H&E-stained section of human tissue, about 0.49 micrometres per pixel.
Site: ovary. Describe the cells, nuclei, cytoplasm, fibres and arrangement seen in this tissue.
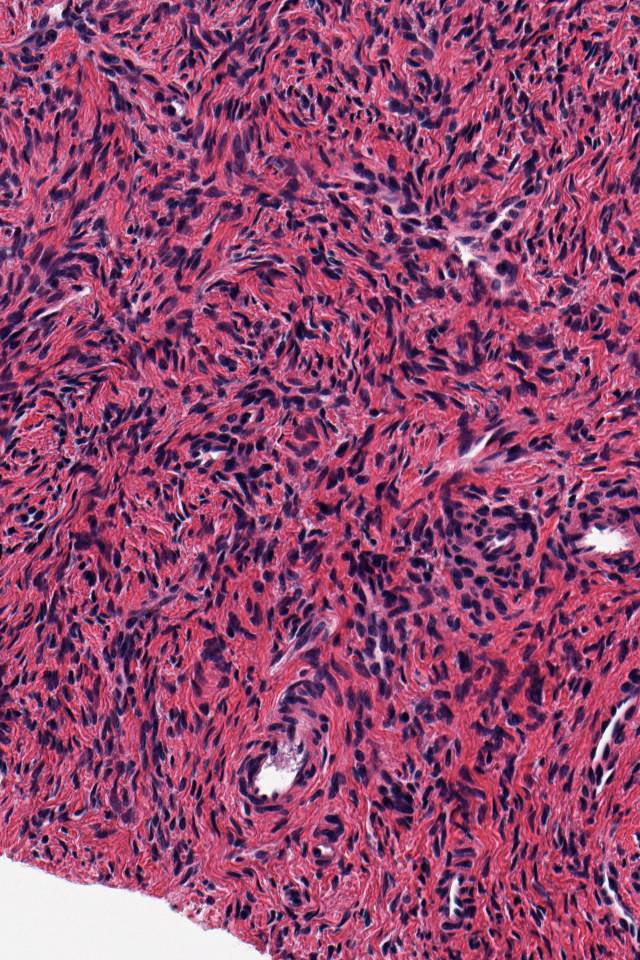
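Spindle cells proliferate densely across the whole field, arranged in short intersecting fascicles and whorls. Their nuclei are crowded, dark-staining and elongated to oval. Wavy, bright pink collagen-like fibres lie between the cells. Near the bottom centre, spindle cells wrap concentrically around a small vessel lumen.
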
